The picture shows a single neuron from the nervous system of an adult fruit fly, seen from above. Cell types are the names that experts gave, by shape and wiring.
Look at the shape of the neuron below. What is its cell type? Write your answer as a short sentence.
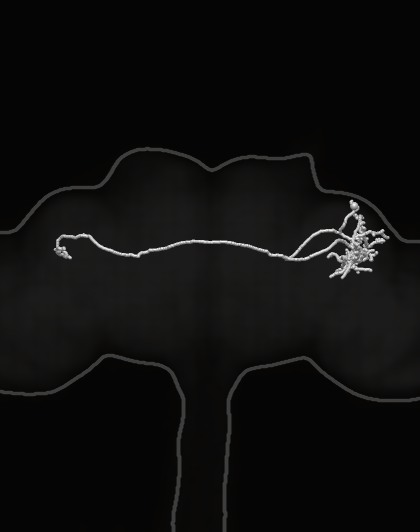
The cell type is CB4215.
